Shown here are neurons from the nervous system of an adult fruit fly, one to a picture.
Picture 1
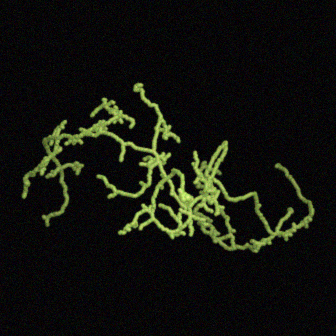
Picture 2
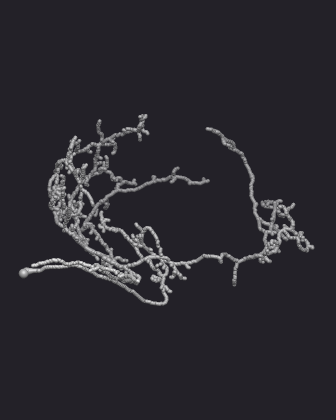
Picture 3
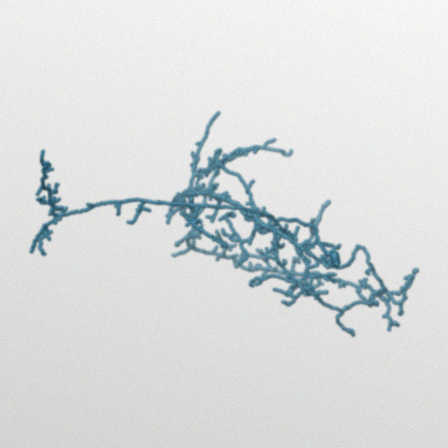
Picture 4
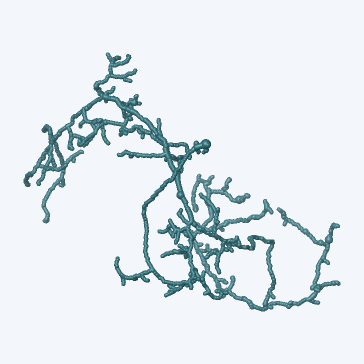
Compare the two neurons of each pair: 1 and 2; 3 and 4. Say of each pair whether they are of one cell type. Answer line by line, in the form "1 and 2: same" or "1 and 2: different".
1 and 2: different
3 and 4: different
